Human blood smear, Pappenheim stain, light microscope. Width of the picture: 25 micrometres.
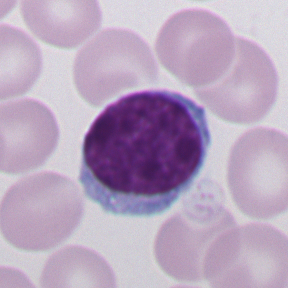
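Typical lymphocyte in a stained peripheral blood smear: the nucleus, about 10 micrometres across, is round to oval with no indentation or lobes, and its chromatin is dense, dark purple and coarsely clumped. A pale blue rim of cytoplasm surrounds it, widest along the lower side of the cell. The outline of the cell is mostly smooth but slightly angular on the right.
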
